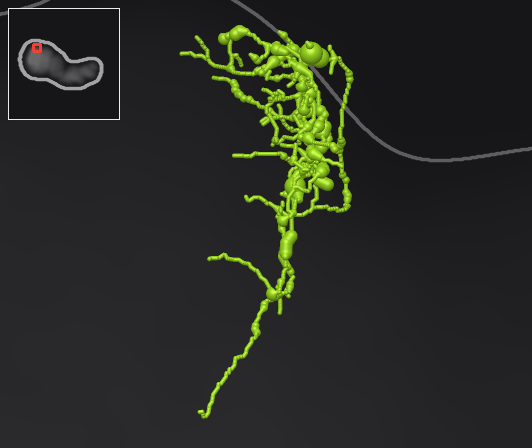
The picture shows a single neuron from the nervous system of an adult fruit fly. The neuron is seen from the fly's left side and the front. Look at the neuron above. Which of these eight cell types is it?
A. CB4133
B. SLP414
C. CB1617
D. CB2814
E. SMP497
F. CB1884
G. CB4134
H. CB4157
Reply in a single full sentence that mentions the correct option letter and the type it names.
The neuron is categorized as cell type SLP414, option B.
